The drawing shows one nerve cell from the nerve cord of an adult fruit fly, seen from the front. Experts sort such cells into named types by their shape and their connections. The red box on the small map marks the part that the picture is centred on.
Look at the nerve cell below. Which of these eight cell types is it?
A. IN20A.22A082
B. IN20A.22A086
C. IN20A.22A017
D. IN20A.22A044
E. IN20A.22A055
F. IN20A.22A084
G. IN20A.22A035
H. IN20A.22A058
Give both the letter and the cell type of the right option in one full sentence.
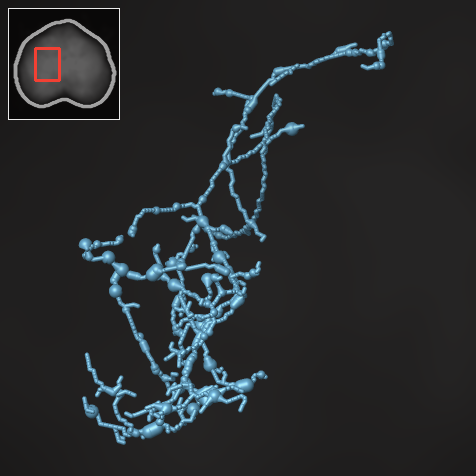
The cell type to which the neuron belongs is option B, IN20A.22A086.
